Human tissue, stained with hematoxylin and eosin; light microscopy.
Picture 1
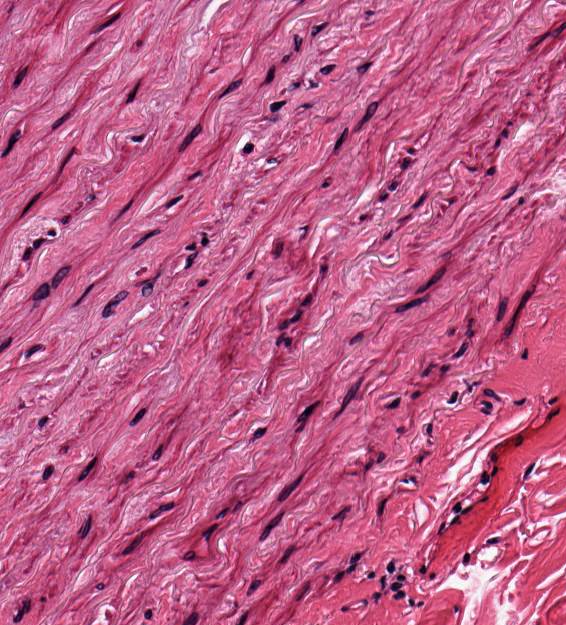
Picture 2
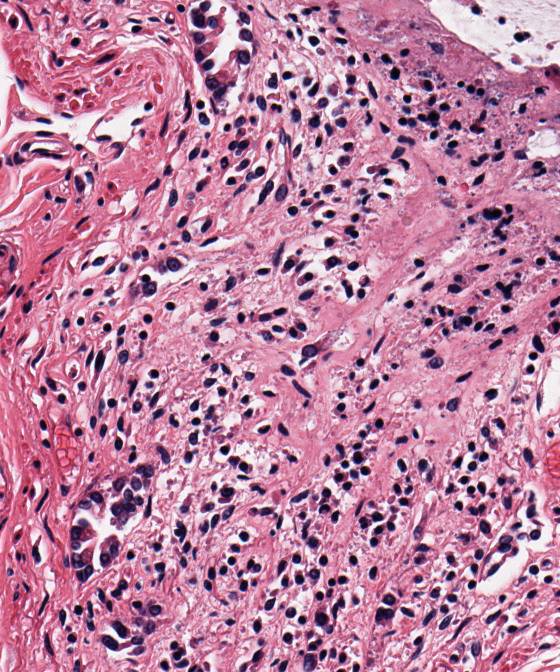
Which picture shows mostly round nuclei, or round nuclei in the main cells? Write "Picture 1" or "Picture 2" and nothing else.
Picture 2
